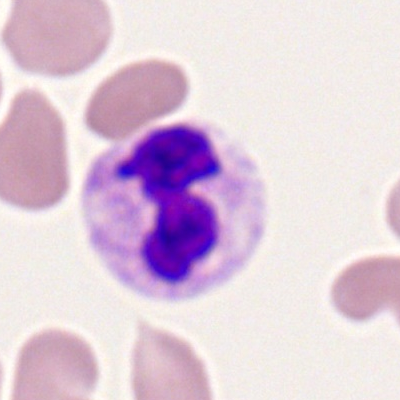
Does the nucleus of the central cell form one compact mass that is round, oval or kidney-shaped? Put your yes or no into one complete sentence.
No, in this cell the nucleus is split into separate segments.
